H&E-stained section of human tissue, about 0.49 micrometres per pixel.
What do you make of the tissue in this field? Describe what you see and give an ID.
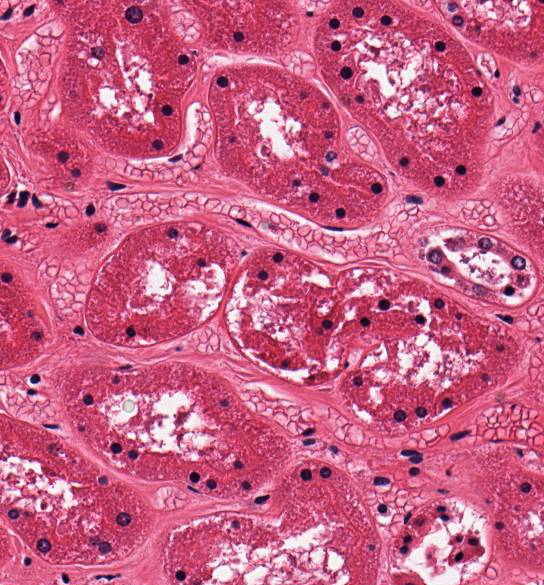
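Closely packed round and oval tubules, separated by narrow interstitial bands, fill the field. Lining cells have abundant, finely granular, deeply eosinophilic cytoplasm and small round dark nuclei, mostly in one row near each tubule's outer edge. Lumens hold pale, ragged, foamy material. That's renal cortex.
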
